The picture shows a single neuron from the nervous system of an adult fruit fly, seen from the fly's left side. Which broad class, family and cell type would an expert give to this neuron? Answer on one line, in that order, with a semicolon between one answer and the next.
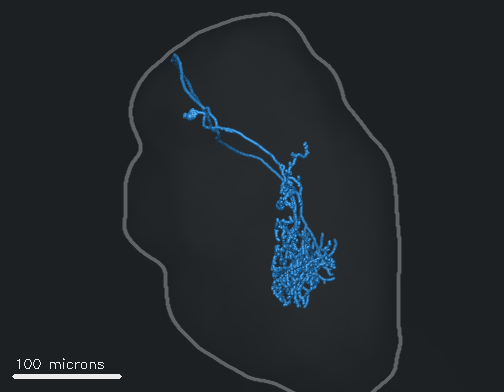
optic-lobe intrinsic neuron; LT; LT54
